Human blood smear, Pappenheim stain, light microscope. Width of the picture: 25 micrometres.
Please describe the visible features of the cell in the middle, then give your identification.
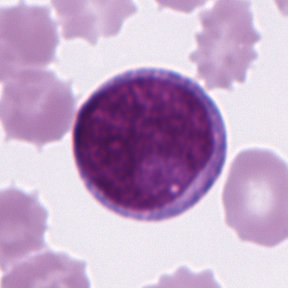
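About 14 micrometres across, the cell has a smooth, round outline. A round nucleus about 12 micrometres across sits off-centre toward the upper left and fills about 80% of the cell's area. In the lower right part of the nucleus lies a single tiny clear dot. The cytoplasm is a narrow rim, widest along the lower right side. The cell is a myeloblast.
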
